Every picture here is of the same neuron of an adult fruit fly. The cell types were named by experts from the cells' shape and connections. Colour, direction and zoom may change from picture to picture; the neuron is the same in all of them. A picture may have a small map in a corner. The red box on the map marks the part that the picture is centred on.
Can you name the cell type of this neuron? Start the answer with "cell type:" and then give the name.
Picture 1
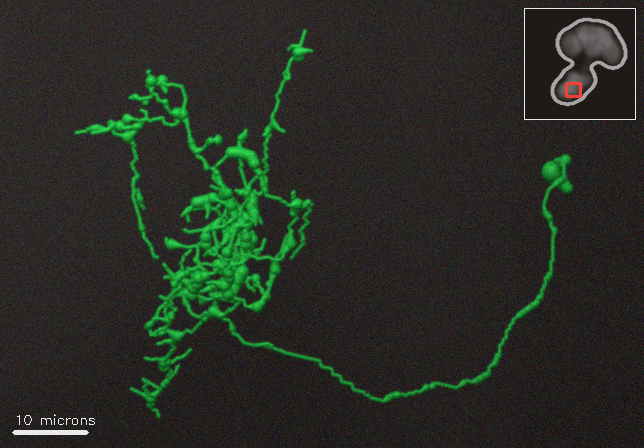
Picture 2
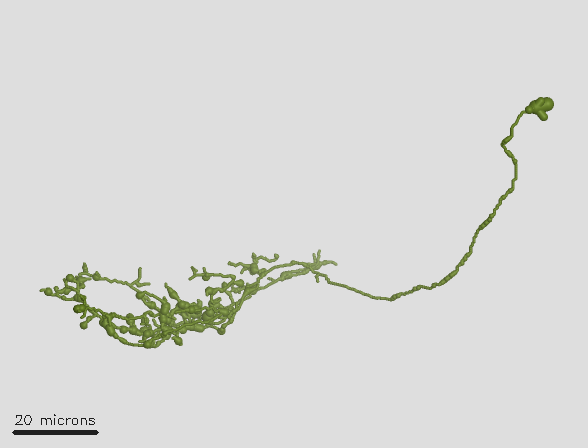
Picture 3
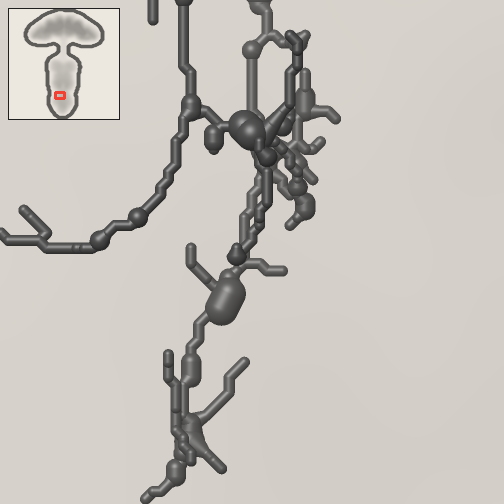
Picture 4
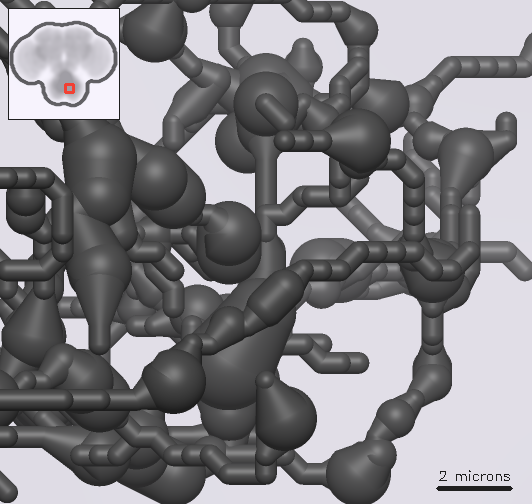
cell type: IN09A053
